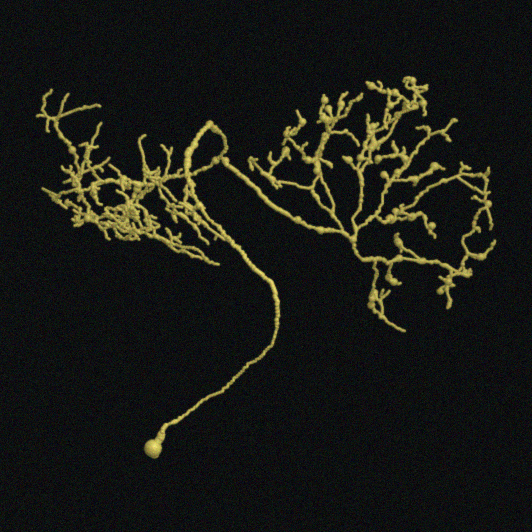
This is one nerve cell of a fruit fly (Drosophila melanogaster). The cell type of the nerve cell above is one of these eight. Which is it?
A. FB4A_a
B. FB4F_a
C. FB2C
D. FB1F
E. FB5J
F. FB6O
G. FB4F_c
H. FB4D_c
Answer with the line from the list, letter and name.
B. FB4F_a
